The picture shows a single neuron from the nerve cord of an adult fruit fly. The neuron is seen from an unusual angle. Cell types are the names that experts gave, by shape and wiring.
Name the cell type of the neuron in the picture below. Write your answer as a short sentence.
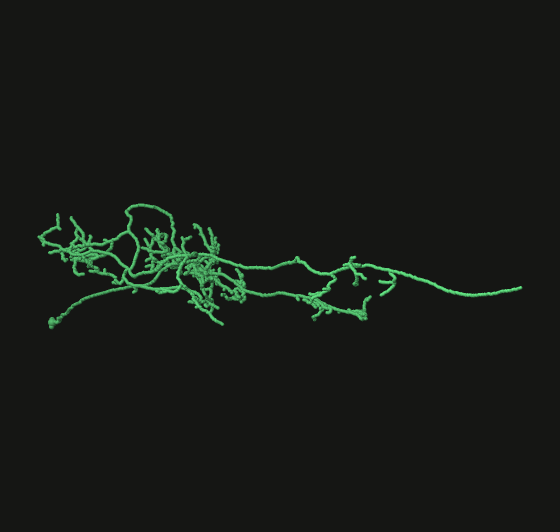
The cell type is AN06B088.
